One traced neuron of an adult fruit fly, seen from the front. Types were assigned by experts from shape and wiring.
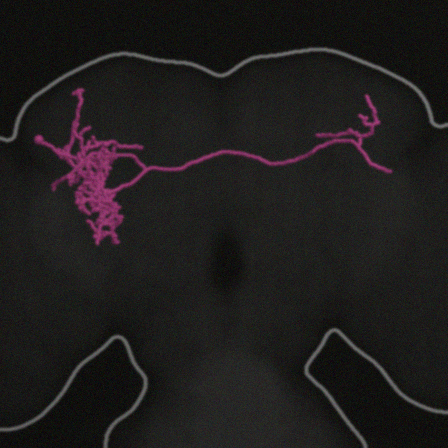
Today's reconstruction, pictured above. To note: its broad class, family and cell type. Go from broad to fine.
central-brain intrinsic neuron; hemilineage LHl2_ventral; AVLP062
